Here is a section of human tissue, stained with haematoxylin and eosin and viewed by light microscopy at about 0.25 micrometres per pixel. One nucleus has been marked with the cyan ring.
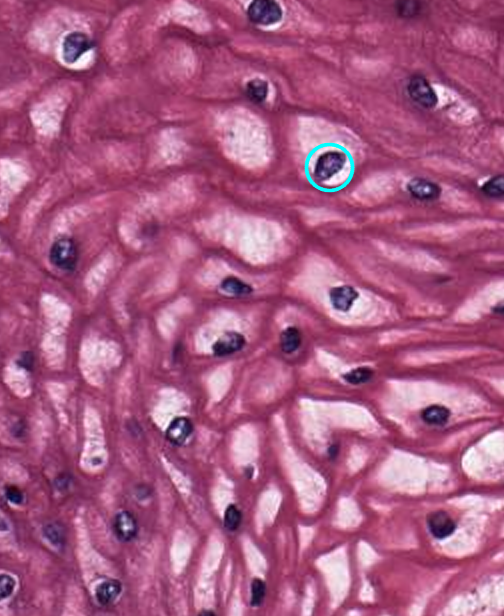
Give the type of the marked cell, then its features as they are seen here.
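The marked cell is a squamous epithelial cell. The nucleus is oval and dark purple, about the same size as the nuclei of neighbouring cells. A thin clear halo directly surrounds the nucleus, separating it from the rest of the cell. The cytoplasm is mostly pale and washed-out, bounded by a band of pink-staining cell border. The cell lies among many similar cells with pale interiors and pink borders, together forming a mesh-like sheet.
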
